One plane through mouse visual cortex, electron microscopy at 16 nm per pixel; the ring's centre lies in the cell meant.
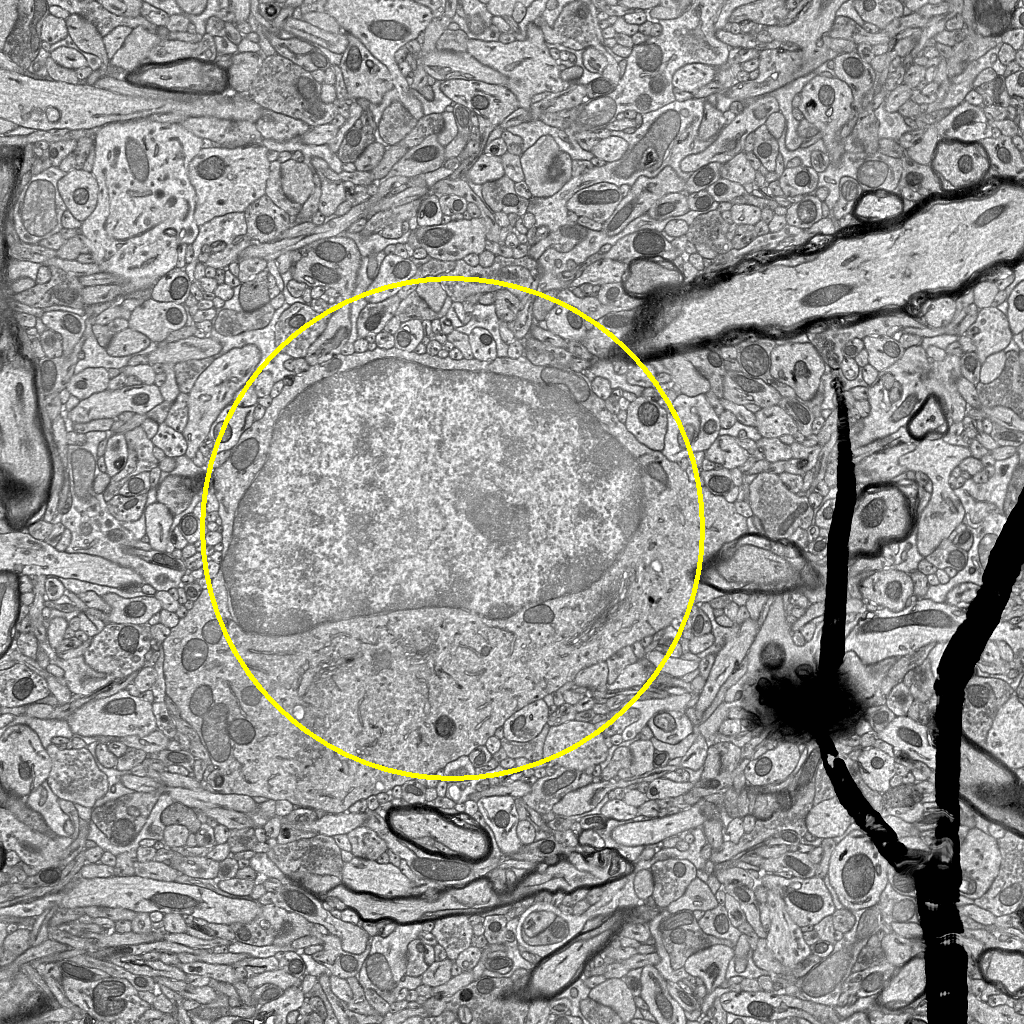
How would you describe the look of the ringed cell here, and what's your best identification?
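Elongated from side to side, the nucleus is clearly wider than it is tall. Its upper border arches, whereas the lower border runs nearly straight. The nuclear envelope is smooth and lacks deep infoldings. Patchy darker clumps of chromatin are scattered through a paler, speckled nucleoplasm. The cell is an oligodendrocyte.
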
